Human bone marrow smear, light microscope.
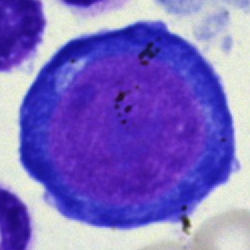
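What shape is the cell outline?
Round.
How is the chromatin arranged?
It is fine and evenly spread.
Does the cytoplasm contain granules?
None are seen; a paler zone lies in the cytoplasm at the upper left of the nucleus.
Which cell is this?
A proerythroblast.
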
